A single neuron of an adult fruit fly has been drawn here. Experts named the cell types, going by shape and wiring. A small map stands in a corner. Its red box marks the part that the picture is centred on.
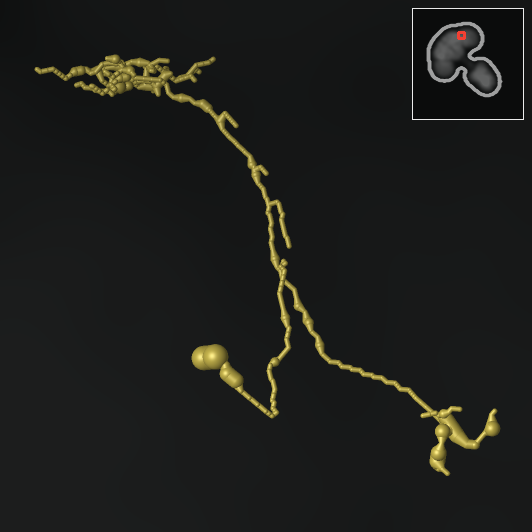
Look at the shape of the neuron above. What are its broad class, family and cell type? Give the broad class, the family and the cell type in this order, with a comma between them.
optic-lobe intrinsic neuron, T, T4d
